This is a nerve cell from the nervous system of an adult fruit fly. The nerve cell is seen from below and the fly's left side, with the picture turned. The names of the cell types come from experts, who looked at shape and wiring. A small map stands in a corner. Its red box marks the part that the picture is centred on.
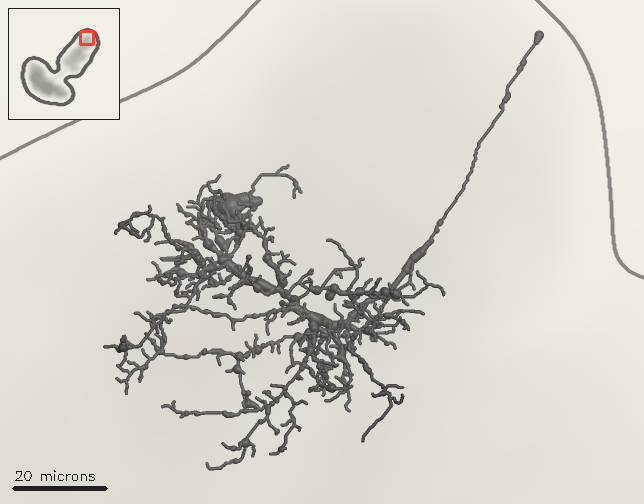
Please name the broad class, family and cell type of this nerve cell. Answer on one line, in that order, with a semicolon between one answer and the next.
motor neuron of the nerve cord; MNad; MNad02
